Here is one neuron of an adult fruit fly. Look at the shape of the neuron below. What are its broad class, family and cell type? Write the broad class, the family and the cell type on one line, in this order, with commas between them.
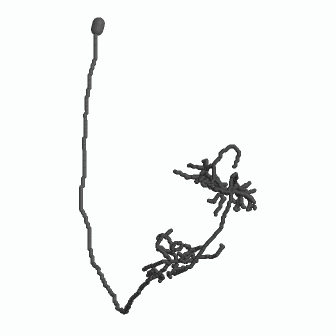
central-brain intrinsic neuron, class CX, vDeltaG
